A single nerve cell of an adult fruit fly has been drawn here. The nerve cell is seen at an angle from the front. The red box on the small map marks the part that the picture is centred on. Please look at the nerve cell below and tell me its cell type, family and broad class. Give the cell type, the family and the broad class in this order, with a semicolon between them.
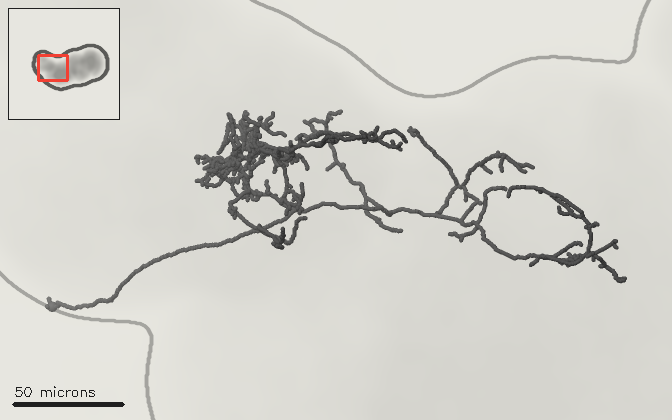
IN07B038; hemilineage 07B; nerve-cord intrinsic neuron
